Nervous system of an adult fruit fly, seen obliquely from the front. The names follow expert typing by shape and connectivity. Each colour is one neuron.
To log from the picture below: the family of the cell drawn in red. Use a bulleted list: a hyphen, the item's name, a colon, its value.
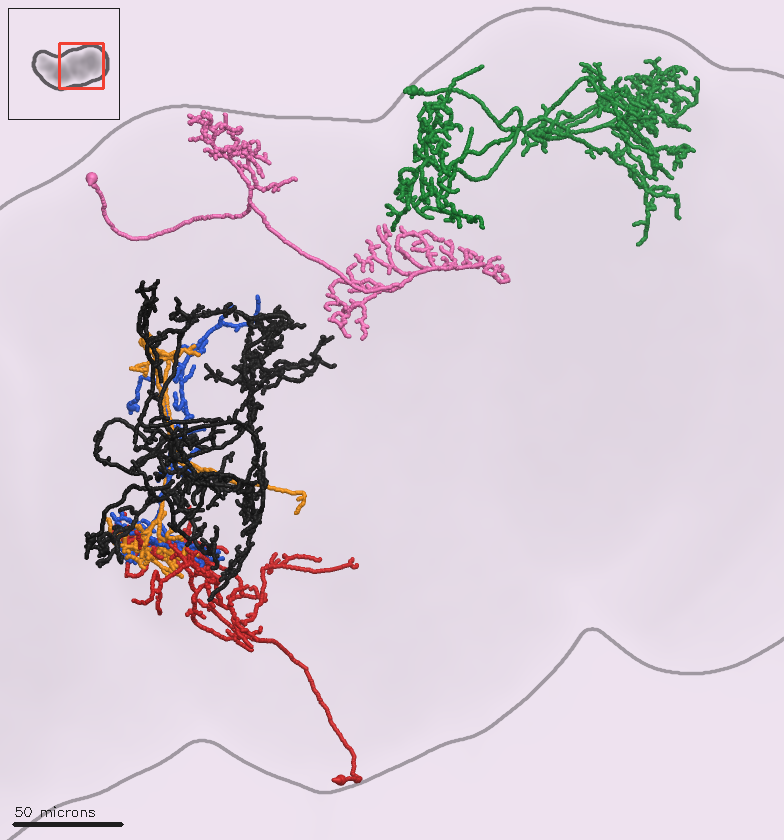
- family: hemilineage MX3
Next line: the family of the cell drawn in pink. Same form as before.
- family: hemilineage DL1_dorsal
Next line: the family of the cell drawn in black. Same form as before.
- family: hemilineage VLPl2_medial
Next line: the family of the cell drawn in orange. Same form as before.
- family: hemilineage DM5_ventral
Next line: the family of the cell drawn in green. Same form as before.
- family: hemilineage SLPpm3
